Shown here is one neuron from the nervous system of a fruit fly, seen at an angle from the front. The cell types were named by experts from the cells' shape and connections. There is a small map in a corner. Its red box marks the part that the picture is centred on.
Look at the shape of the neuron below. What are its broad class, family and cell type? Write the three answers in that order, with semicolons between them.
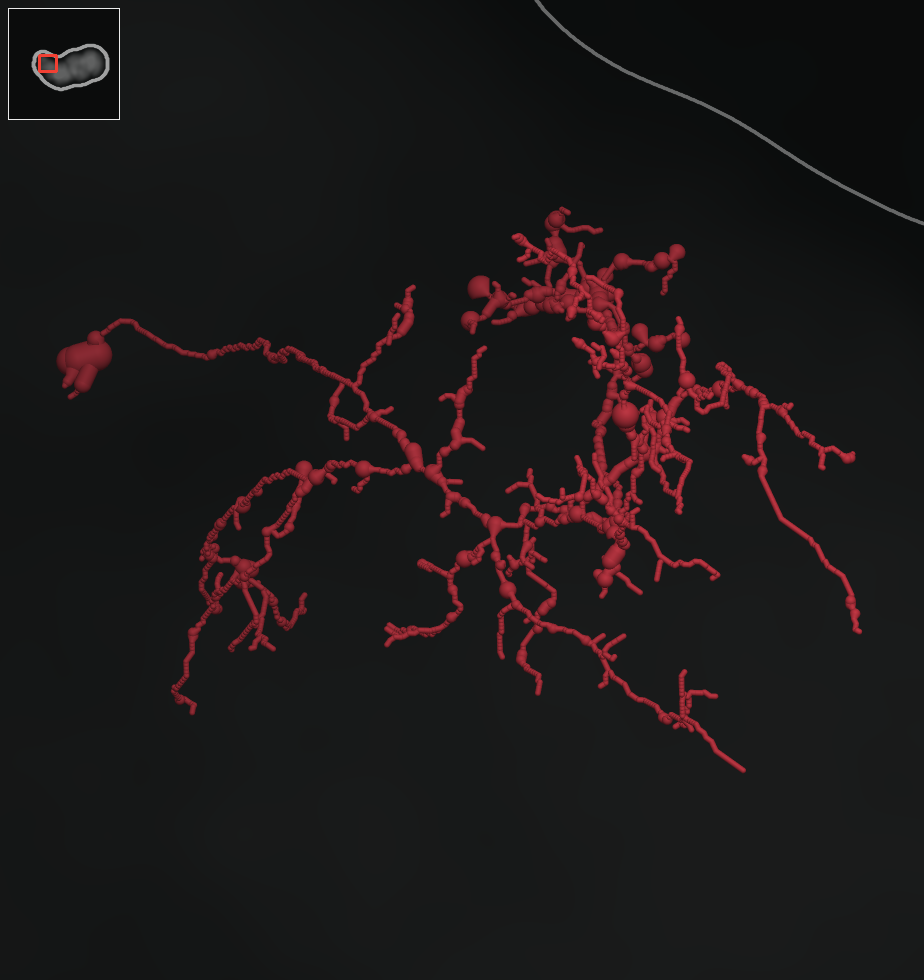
nerve-cord intrinsic neuron; hemilineage 21A; IN21A062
